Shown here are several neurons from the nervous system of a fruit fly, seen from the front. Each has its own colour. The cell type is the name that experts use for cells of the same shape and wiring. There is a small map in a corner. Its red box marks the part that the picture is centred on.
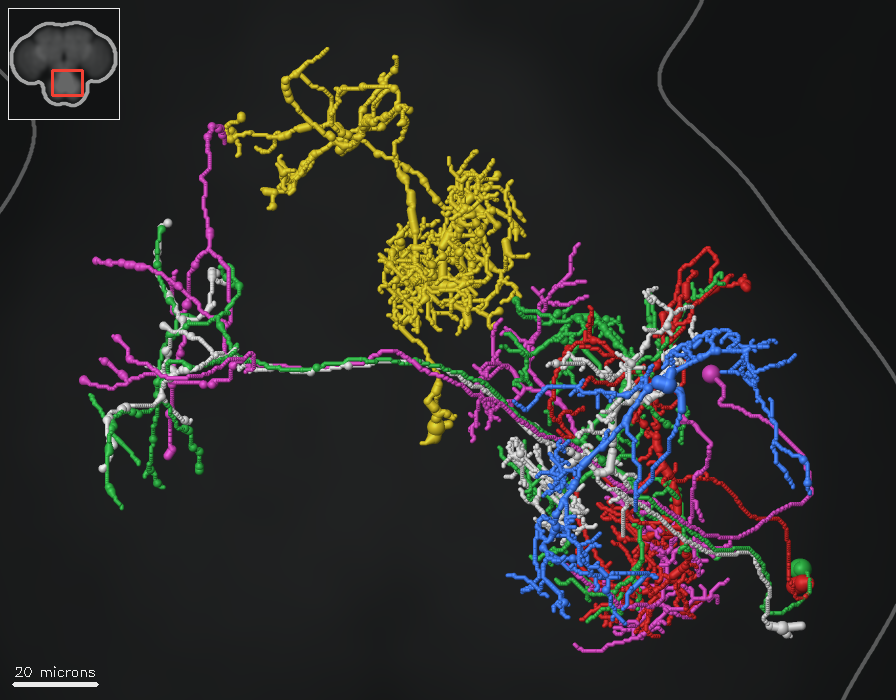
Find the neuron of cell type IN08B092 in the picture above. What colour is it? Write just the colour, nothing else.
white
